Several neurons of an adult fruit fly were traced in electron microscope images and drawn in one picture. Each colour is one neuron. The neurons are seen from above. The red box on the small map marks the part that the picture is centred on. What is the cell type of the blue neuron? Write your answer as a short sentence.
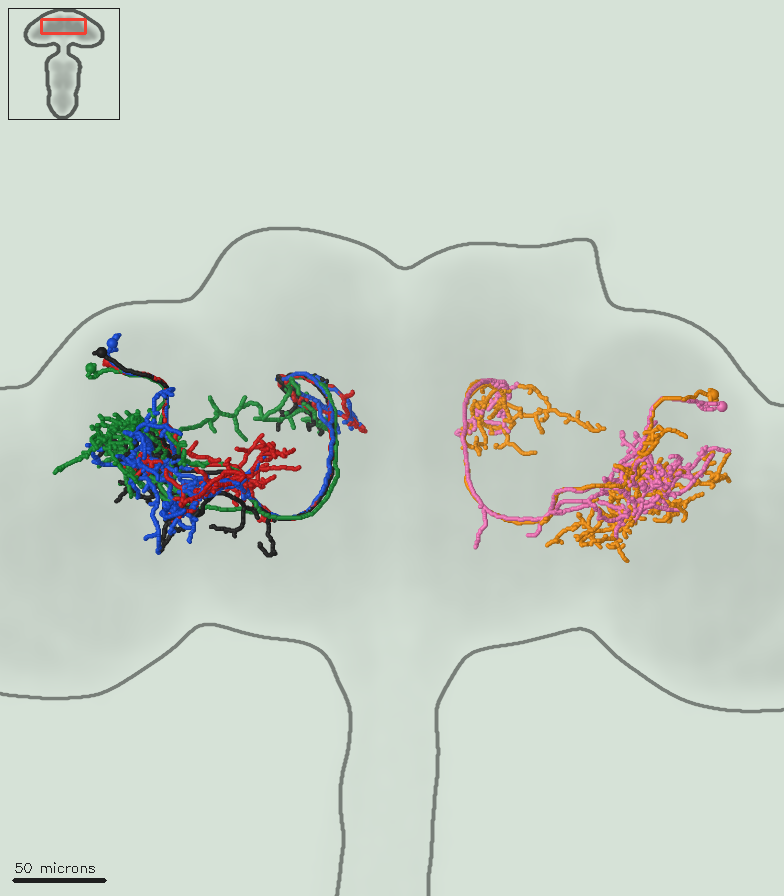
The cell type is LHAD2c2.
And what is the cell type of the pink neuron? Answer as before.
The cell type is AVLP044_b.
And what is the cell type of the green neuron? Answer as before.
The cell type is AVLP042.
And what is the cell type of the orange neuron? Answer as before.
The cell type is AVLP041.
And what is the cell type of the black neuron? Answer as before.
The cell type is AVLP044_a.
